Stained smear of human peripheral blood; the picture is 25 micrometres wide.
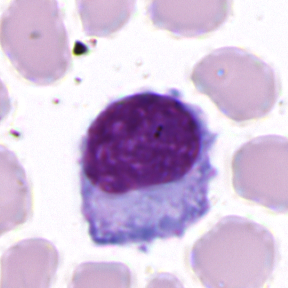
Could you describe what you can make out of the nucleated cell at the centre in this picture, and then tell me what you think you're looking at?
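An oval nucleus, about 11 by 8 micrometres, sits off-centre in the upper part of the cell. Its chromatin is deep purple and clumped, with paler patches between the clumps. The cytoplasm is pale greyish blue and lies mostly as a broad band below the nucleus. It is a plasma cell.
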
